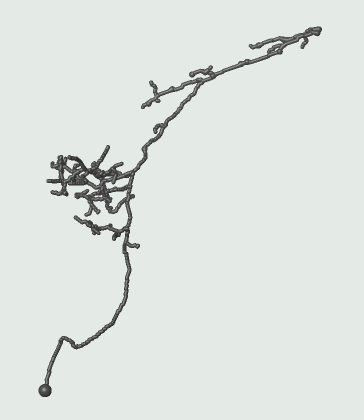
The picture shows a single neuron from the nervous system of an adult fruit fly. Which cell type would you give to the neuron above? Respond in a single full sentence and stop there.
The neuron here falls under cell type CB1359.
